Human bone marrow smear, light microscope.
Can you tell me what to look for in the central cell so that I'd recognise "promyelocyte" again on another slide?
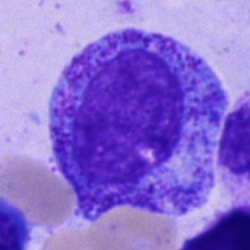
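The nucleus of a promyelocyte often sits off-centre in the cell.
That goes with this promyelocyte: its nucleus lies toward the upper left, leaving a wider band of cytoplasm at the lower right. The chromatin is dark purple and fairly fine rather than coarsely clumped. Numerous dark purple-red granules are scattered throughout the cytoplasm. Beside the nucleus, on its lower right, lies a paler, less granular area of cytoplasm.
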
